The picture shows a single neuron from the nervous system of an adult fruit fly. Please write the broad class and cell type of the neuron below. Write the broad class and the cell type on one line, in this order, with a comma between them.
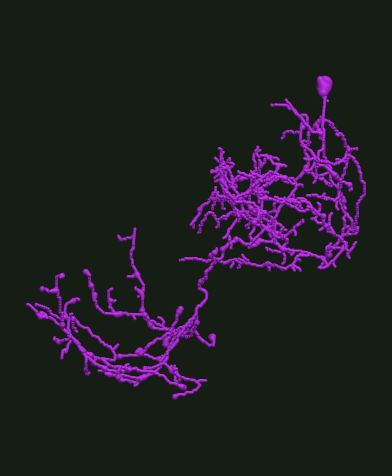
nerve-cord intrinsic neuron, INXXX396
